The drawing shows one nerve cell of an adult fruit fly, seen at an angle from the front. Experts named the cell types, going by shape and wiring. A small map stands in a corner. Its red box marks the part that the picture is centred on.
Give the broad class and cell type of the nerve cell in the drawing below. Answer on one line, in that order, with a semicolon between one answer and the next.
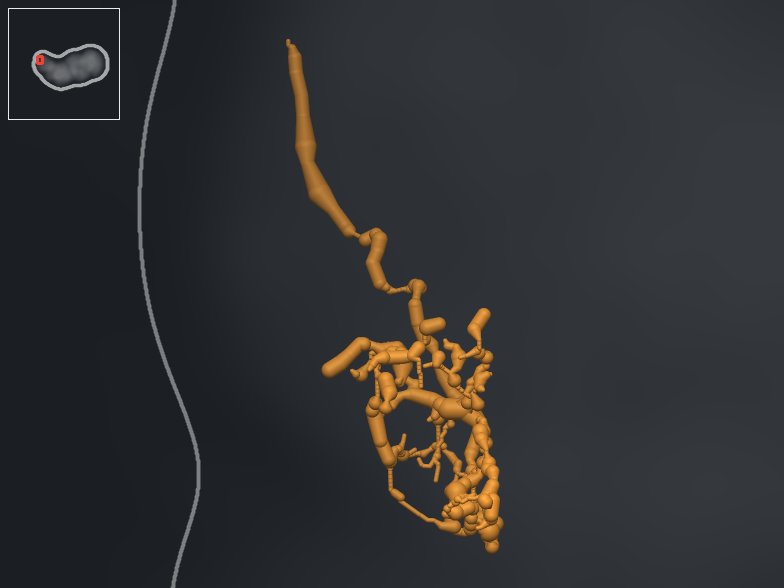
sensory neuron entering the nerve cord; SNxx07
